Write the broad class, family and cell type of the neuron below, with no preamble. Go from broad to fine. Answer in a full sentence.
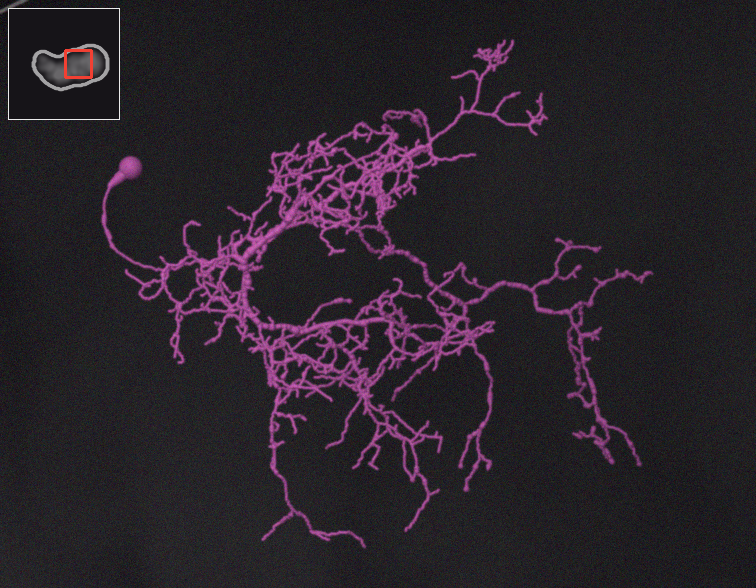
A central-brain intrinsic neuron of hemilineage DL1_ventral, type SIP126m_b.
